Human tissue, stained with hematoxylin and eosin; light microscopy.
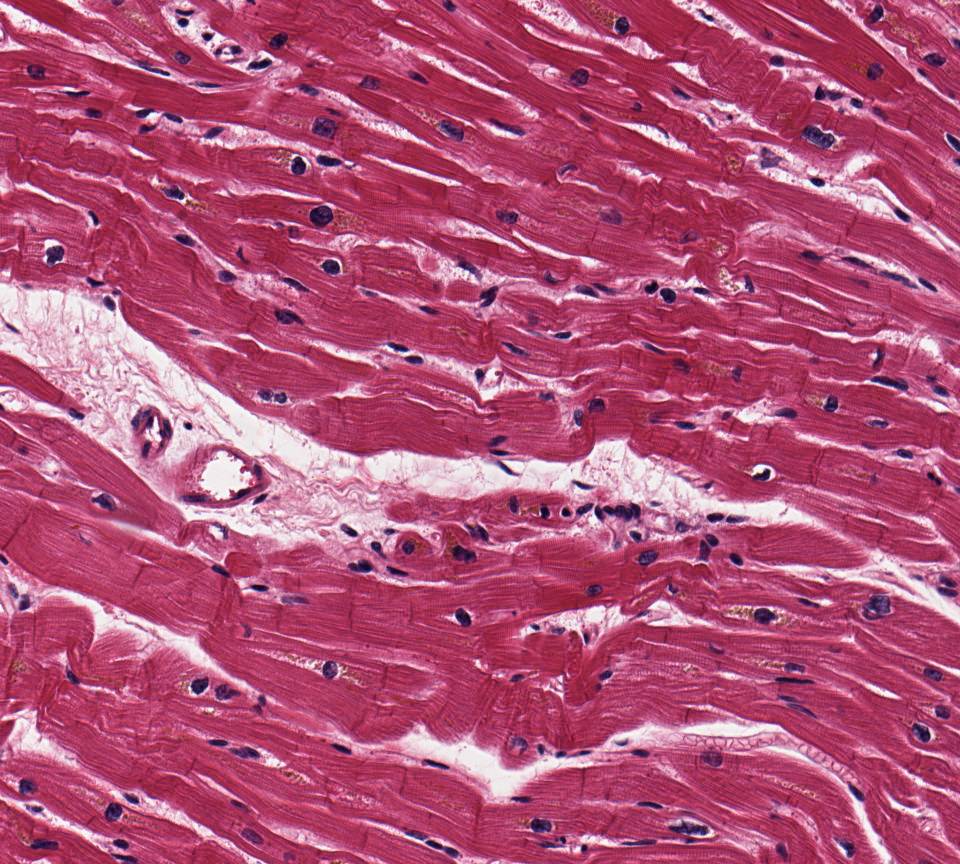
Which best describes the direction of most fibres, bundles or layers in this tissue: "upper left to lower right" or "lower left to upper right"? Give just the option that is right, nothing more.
Upper left to lower right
